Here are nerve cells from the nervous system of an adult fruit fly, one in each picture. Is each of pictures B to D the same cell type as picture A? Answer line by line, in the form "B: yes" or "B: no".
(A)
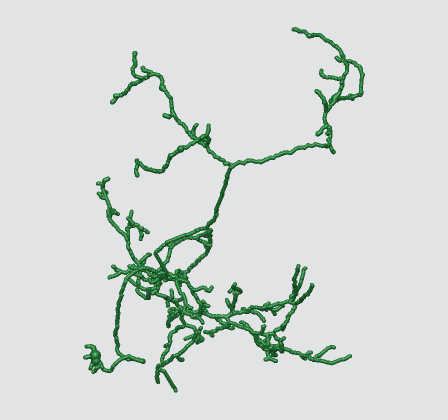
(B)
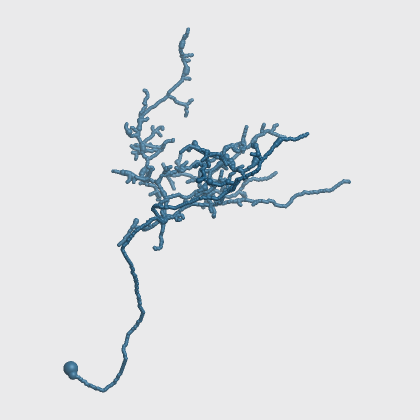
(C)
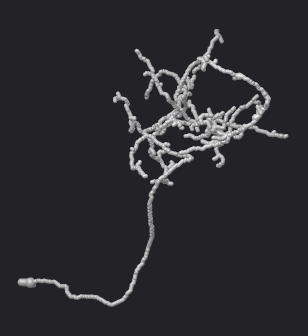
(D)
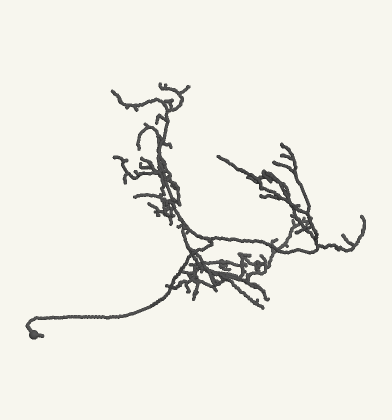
B: no
C: no
D: yes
